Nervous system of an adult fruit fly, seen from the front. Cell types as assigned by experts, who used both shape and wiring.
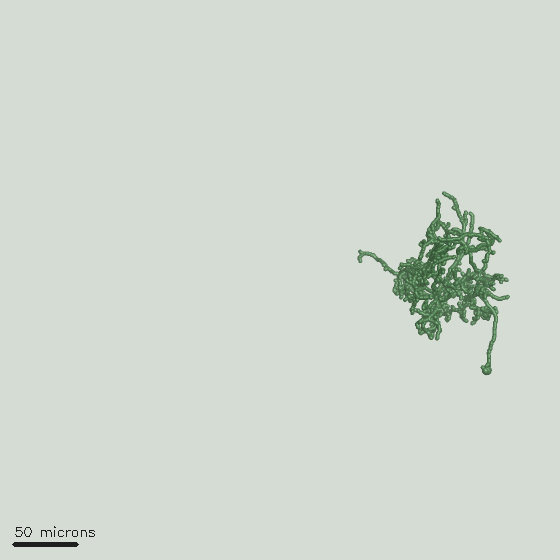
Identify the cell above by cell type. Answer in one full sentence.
Cell type AVLP107 is what this neuron is.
